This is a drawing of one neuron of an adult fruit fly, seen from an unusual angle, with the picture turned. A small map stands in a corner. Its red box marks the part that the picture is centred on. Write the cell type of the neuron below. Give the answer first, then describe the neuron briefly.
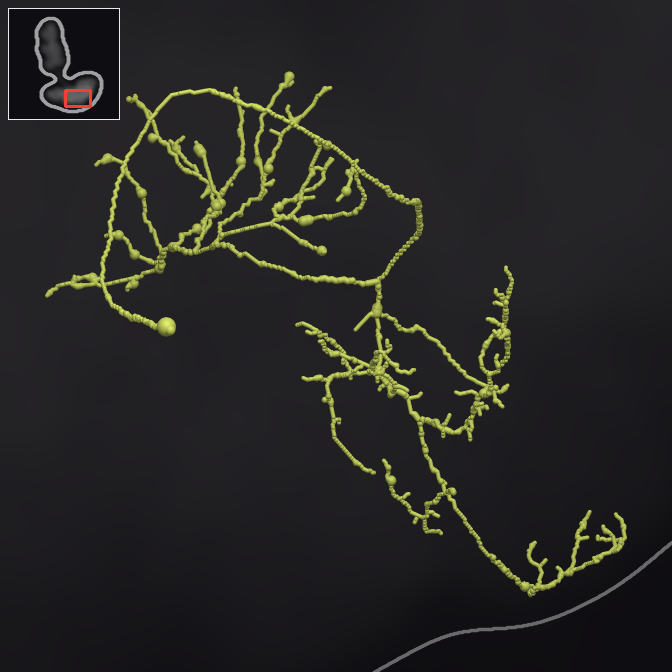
It is of cell type FB4E_a. It is a central-brain intrinsic neuron. It lies in the brain. The cell body is on the left of the picture. Dozens of branch ends can be seen.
